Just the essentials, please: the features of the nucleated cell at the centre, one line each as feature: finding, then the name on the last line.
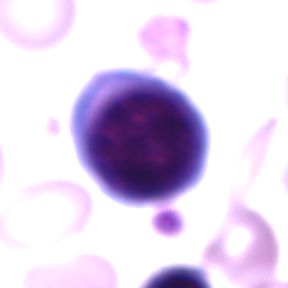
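Nucleus: off-centre, over toward the right
Chromatin: dark purple, dense all through
Granules: none in the cytoplasm
Vacuoles: none there either
Name: normoblast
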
